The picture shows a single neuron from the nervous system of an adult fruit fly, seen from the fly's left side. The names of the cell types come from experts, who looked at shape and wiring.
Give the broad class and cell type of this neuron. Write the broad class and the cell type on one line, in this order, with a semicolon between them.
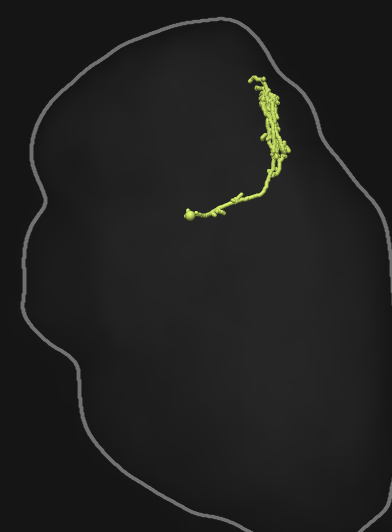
central-brain intrinsic neuron; SLP184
